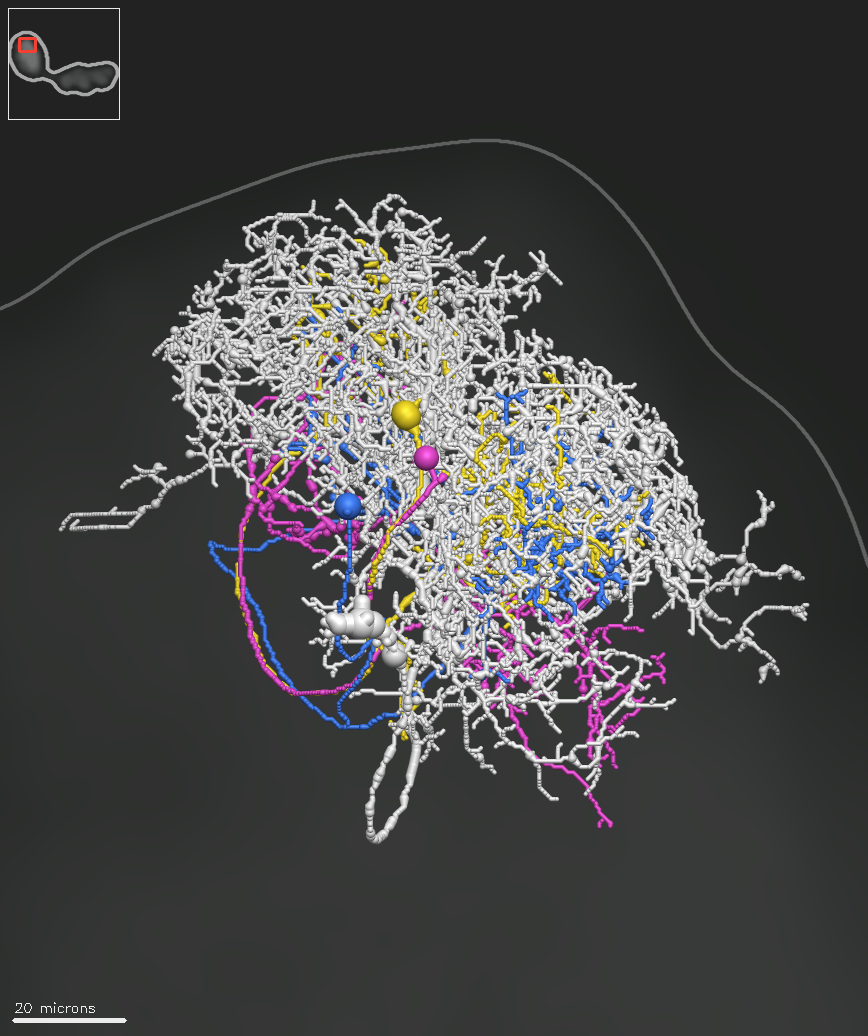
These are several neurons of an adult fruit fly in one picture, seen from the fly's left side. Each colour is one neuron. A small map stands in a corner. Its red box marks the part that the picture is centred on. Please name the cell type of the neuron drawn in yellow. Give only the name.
LHAD1f1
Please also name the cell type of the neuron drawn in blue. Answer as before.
LHAD1f5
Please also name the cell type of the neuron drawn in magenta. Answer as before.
LHAD1f3_a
